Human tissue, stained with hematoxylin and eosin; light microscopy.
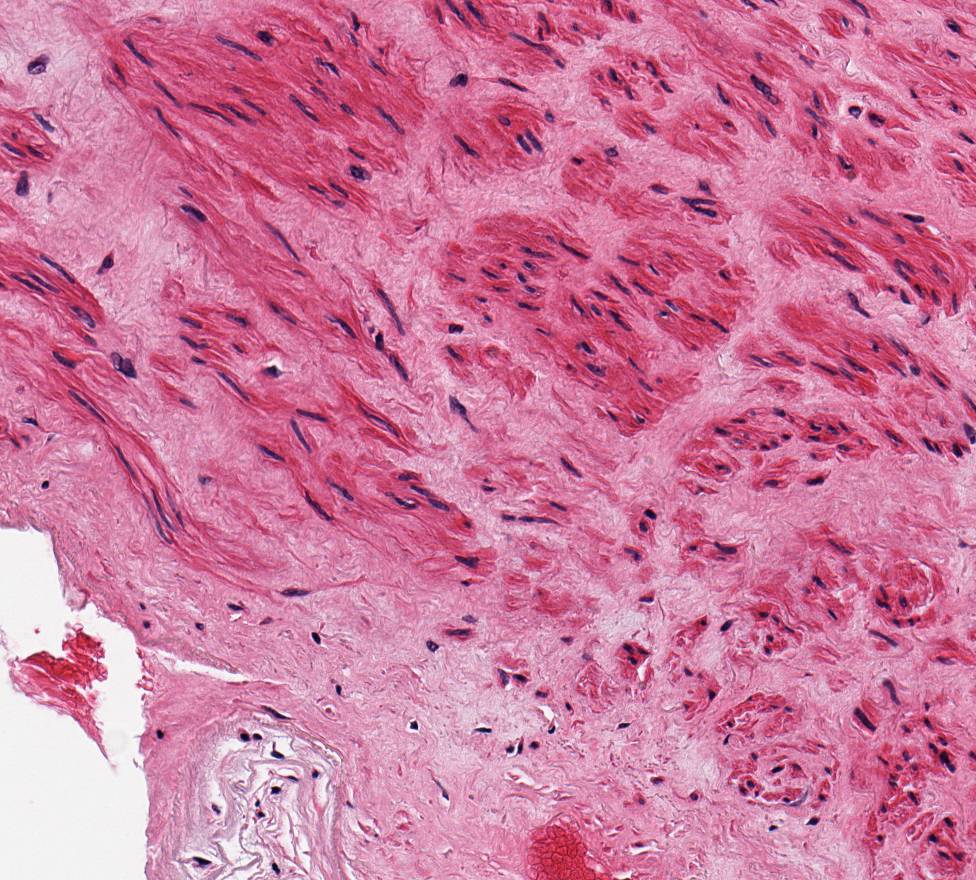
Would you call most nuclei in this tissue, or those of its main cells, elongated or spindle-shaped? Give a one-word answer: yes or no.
Yes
